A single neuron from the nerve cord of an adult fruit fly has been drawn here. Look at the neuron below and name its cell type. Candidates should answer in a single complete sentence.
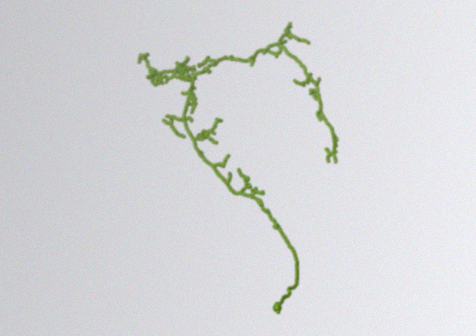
The cell type name IN03B055 applies to this neuron.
